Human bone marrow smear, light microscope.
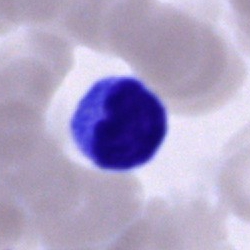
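Lymphocyte, stained human bone marrow smear. Outline roughly round, edges smooth. Small notch on upper left side of nucleus. Chromatin dense, deep dark blue-purple. No granules visible.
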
